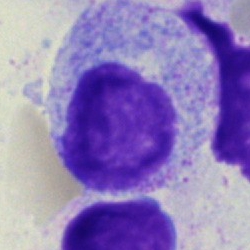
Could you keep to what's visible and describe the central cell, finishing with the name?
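Position of the nucleus: off-centre, toward the lower left of the cell. Chromatin: deep purple, with uneven, patchy density. Cytoplasm: abundant and pale blue-grey. Granules: fine and purple-pink, scattered through the cytoplasm. The cell is a myelocyte.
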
